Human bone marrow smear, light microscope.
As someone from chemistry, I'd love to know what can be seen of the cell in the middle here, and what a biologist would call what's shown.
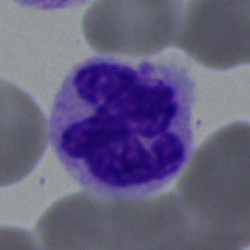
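Several overlapping lobes make up the folded nucleus, which occupies most of the cell. Its chromatin is dark purple and coarsely clumped. Around it runs a narrow rim of pale lilac cytoplasm. This cell is a monocyte.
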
